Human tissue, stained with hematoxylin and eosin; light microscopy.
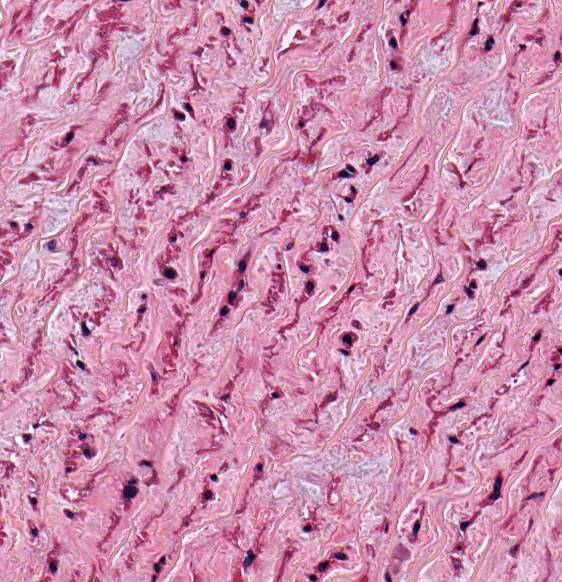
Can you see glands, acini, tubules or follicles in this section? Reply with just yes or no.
No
